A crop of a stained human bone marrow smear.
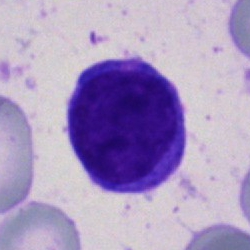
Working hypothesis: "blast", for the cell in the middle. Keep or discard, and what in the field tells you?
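I'd keep the name blast here. What tips it is the chromatin: dark purple and fairly evenly textured, with no coarse clumps.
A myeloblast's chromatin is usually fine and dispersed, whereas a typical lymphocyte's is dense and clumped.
The cytoplasm, a thin deep-blue rim widest at the lower right, would suit either.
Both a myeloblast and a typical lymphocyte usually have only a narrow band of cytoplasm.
There are no granules or vacuoles, and the surface is smooth, without blebs or hair-like projections. The outline is roughly round, a few sides slightly flattened and angular.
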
